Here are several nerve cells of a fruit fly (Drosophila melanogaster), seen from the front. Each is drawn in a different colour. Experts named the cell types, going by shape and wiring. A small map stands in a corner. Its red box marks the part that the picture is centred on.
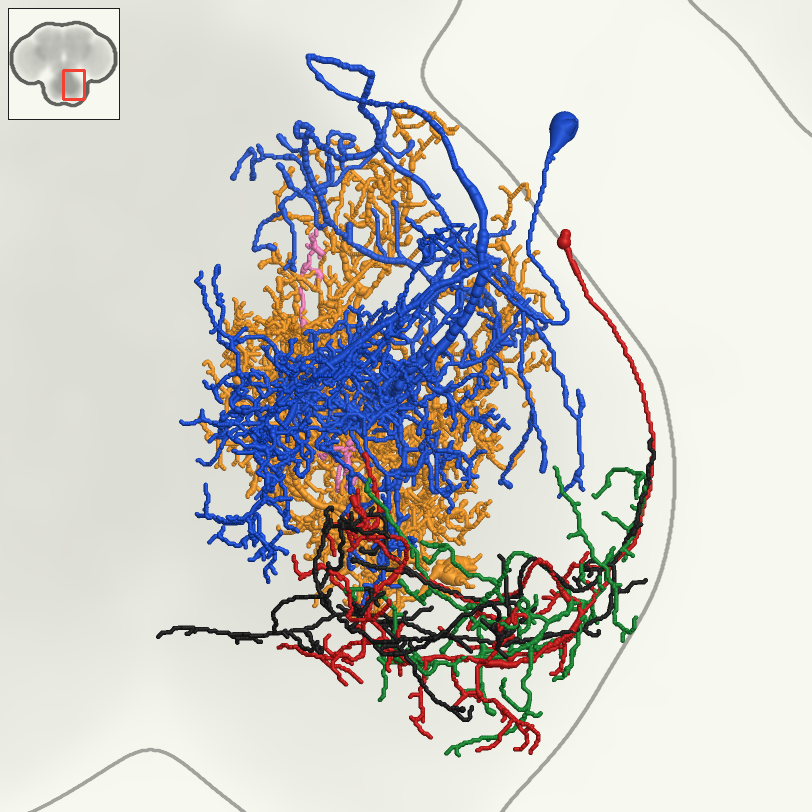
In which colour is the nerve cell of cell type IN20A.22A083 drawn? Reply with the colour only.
black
